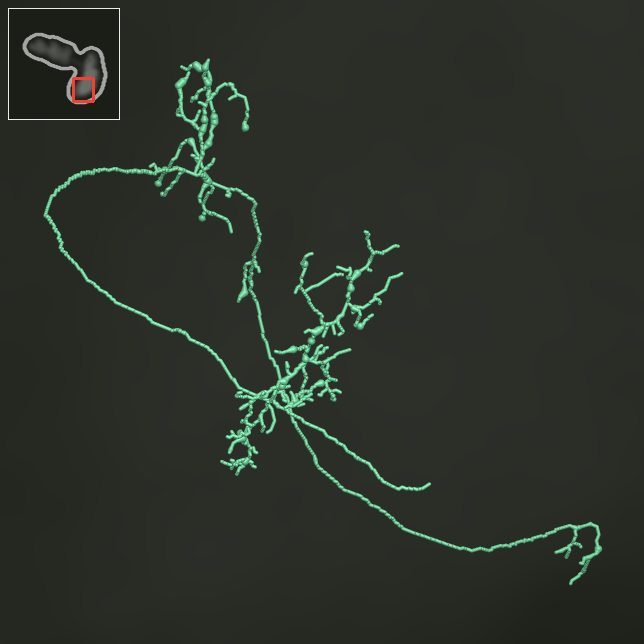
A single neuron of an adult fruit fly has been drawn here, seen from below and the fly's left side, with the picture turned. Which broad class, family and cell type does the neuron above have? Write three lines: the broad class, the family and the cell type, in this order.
visual projection neuron
MeTu
MeTu4c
